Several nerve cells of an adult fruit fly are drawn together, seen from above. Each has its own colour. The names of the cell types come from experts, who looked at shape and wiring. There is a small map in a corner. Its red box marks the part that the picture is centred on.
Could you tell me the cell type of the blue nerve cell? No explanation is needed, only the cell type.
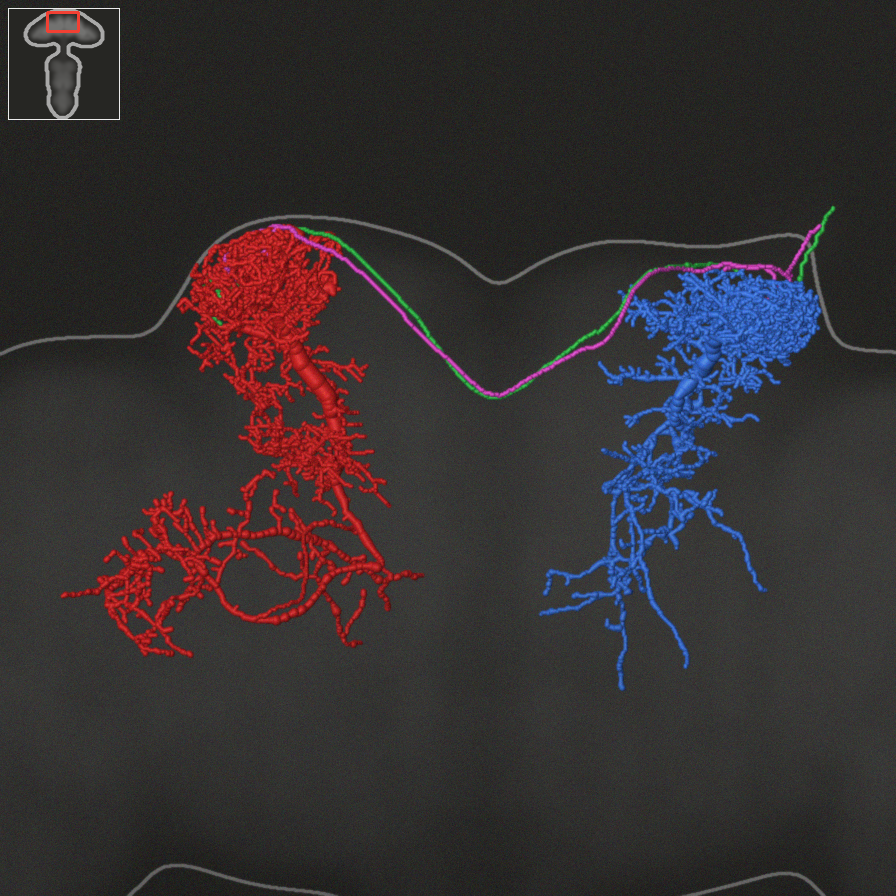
AL-AST1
